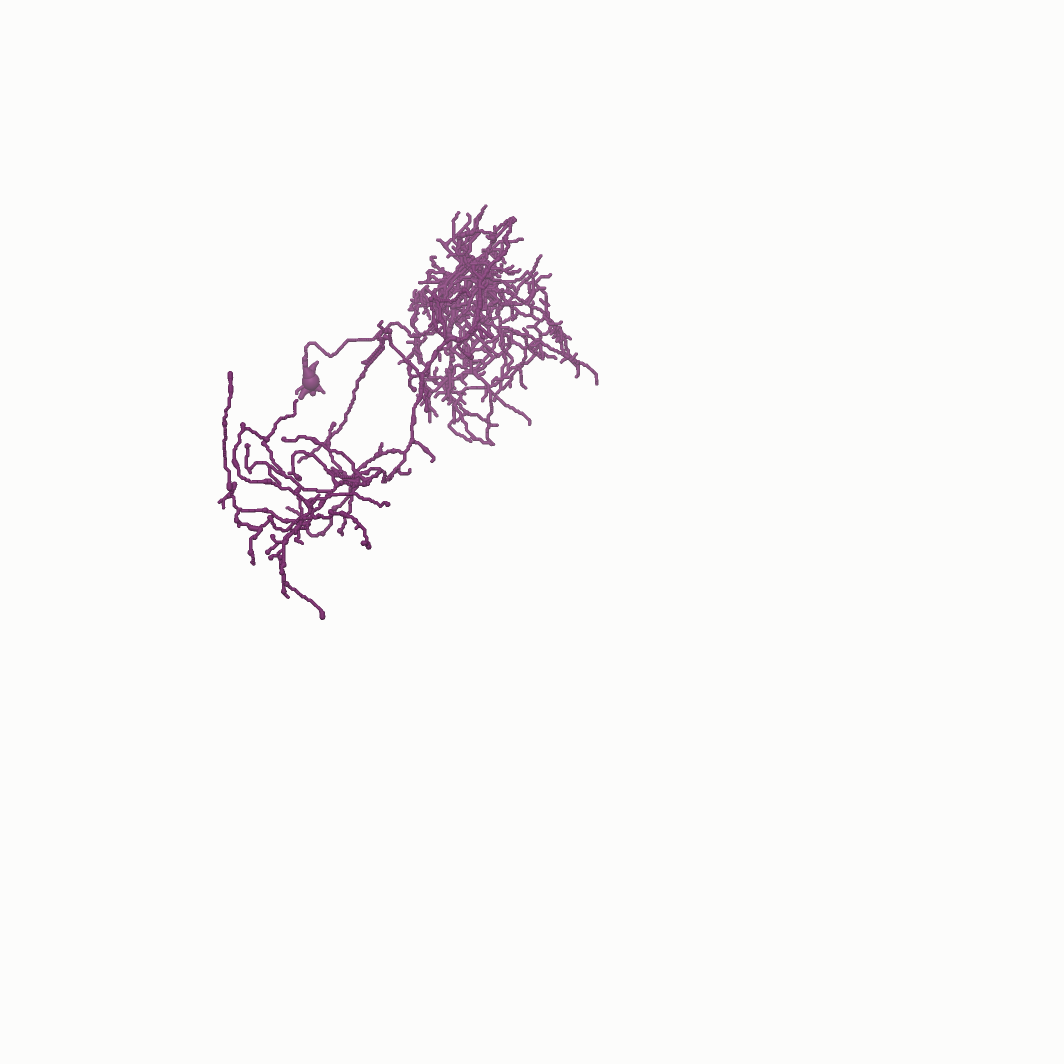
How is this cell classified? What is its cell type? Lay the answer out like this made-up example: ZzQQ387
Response: IN12A025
